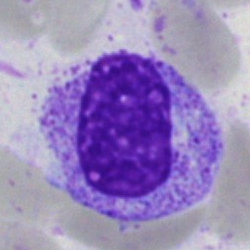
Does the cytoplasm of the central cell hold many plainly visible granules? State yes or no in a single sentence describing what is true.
Yes, many granules are seen in the cytoplasm of this cell.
